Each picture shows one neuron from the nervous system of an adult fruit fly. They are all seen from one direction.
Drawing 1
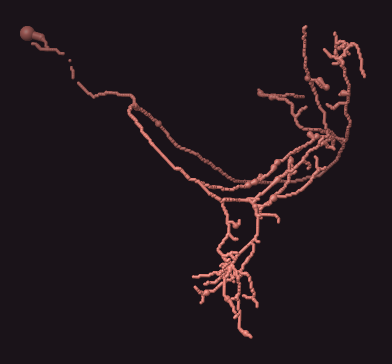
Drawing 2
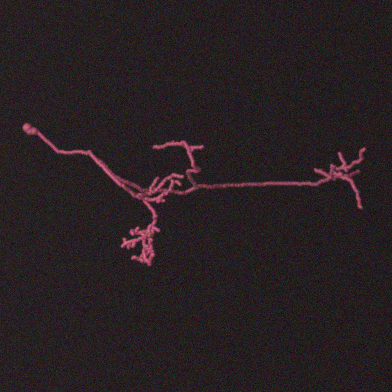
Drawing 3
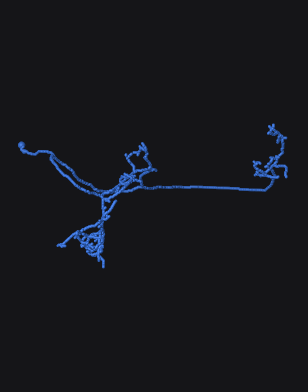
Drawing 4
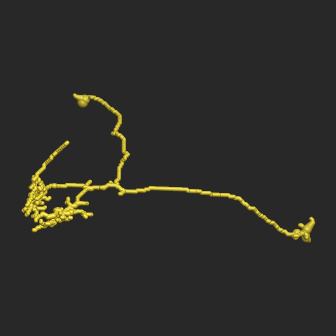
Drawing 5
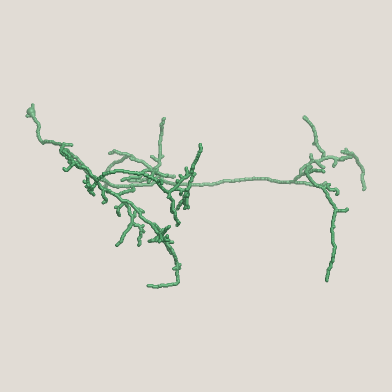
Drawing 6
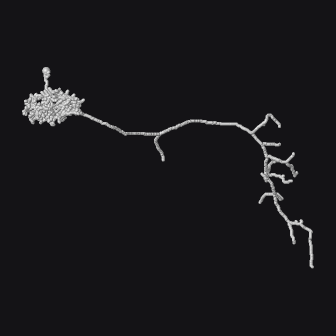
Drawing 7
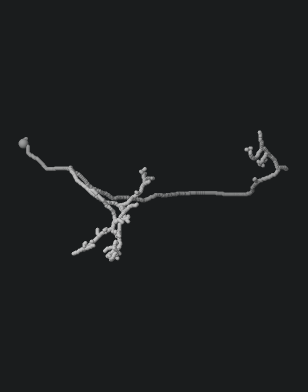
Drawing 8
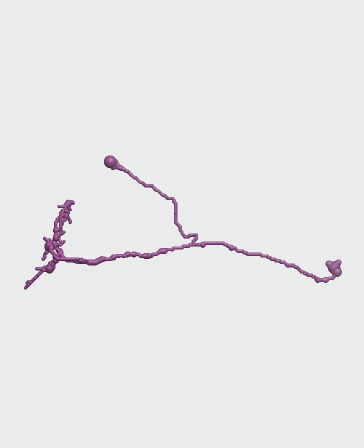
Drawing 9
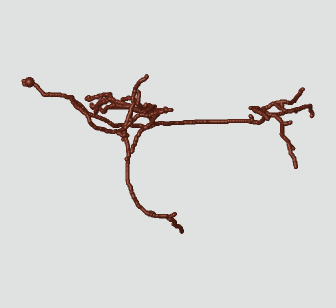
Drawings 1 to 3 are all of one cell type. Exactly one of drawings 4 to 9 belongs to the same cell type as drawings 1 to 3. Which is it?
Drawing 7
